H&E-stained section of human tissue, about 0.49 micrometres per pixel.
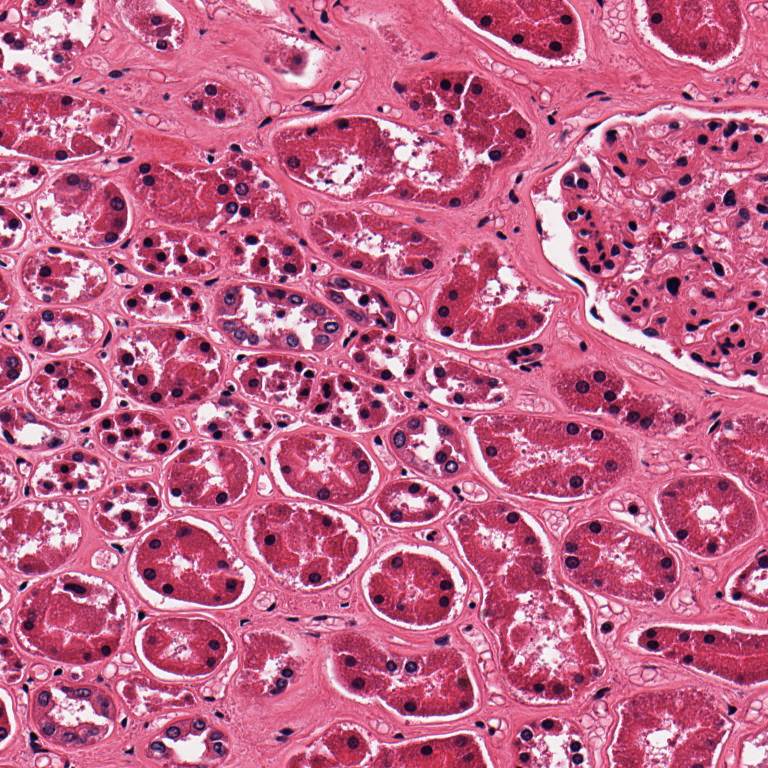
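Renal cortex: closely packed tubules, mostly cut in round to oval cross-section, fill nearly the whole field. Single-layer lining of cells with deeply eosinophilic granular cytoplasm. Round, dark nuclei sit toward the outer edge of each tubule. Tubules at left smaller and more crowded than those at lower right.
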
